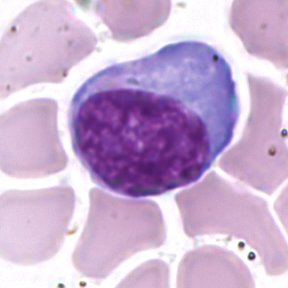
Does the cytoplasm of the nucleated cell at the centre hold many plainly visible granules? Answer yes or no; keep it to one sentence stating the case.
No, no granules can be seen in the cytoplasm of this cell.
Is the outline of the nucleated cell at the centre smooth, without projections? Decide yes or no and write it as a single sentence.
Yes, the cell has an outline that is smooth instead of rough.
